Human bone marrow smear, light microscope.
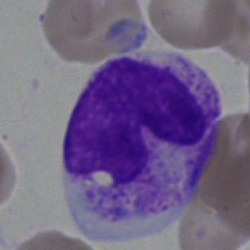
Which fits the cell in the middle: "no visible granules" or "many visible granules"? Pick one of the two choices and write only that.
Many visible granules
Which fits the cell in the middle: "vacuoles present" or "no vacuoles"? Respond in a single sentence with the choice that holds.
This cell shows one or more clear vacuoles in its cytoplasm.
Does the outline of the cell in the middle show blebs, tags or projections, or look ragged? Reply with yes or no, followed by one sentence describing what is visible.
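No. The cell outline is smoothly rounded to oval, with no surface projections.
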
